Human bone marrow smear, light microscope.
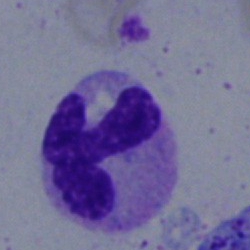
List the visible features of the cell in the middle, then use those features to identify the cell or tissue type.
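Outline round to slightly oval, smooth. Nucleus mostly in left part of cell; cytoplasm mostly right, pale pinkish-lilac. Chromatin dark purple, coarsely clumped. Segmented neutrophil.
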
